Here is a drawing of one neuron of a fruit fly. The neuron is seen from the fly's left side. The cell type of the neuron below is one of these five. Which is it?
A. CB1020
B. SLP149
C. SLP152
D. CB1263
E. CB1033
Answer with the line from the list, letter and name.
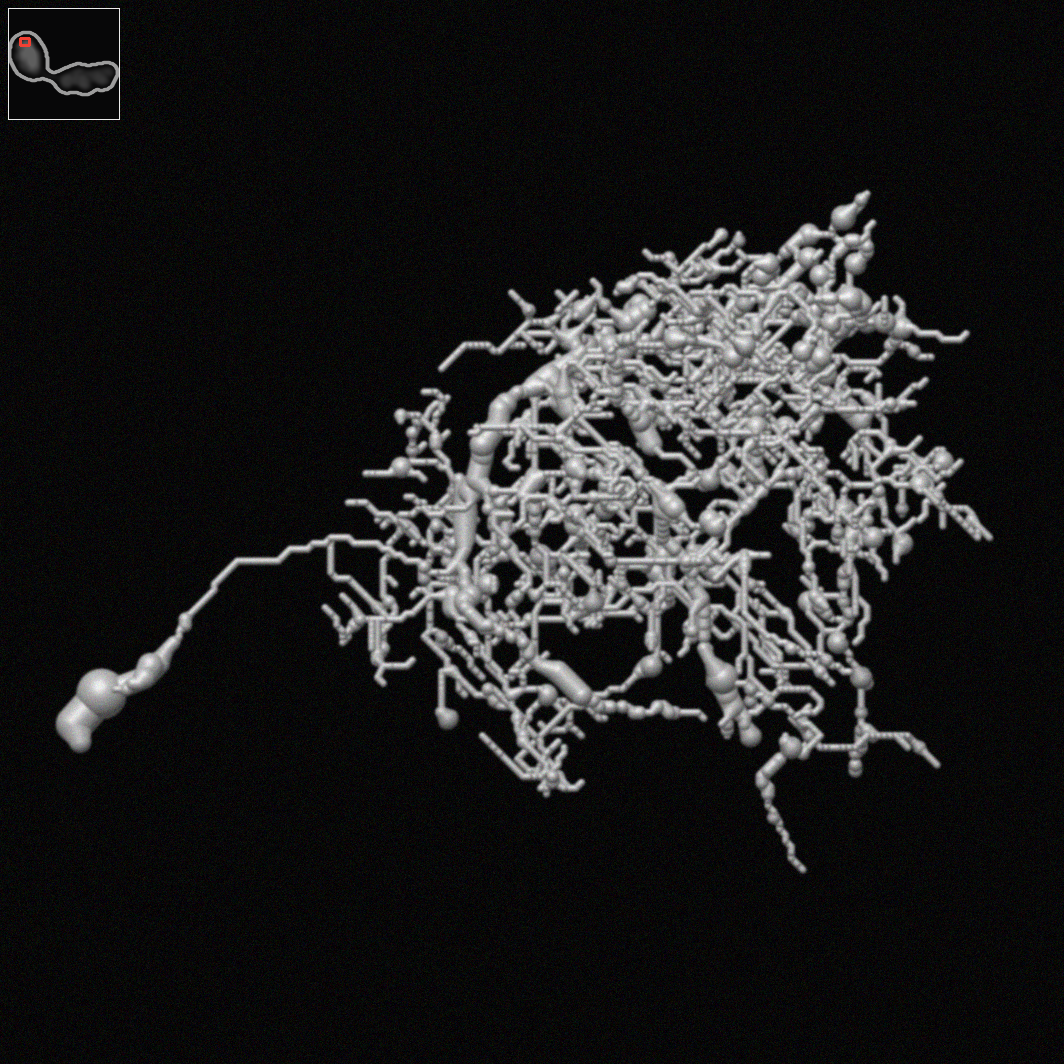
B. SLP149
